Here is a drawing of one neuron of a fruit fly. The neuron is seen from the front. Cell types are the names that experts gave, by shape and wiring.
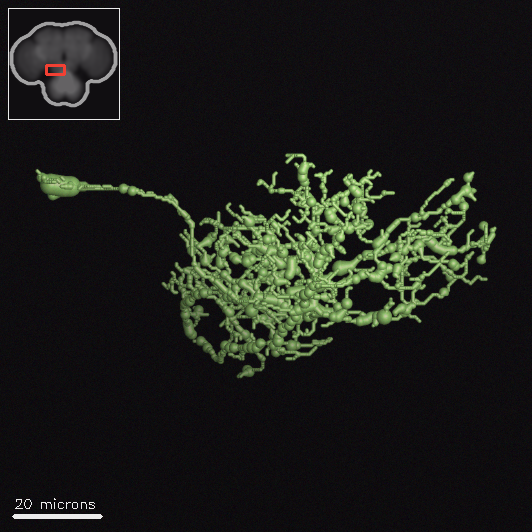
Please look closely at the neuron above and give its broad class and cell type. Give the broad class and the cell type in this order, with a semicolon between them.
central-brain intrinsic neuron; GNG206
